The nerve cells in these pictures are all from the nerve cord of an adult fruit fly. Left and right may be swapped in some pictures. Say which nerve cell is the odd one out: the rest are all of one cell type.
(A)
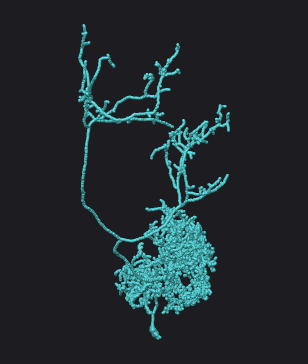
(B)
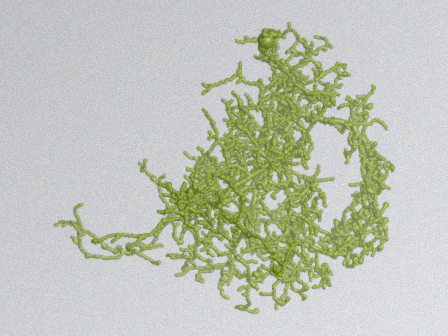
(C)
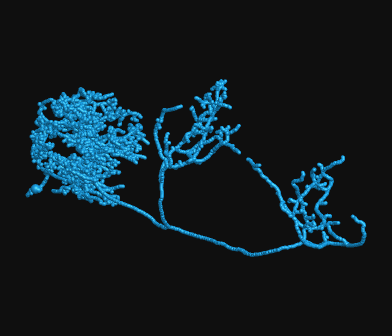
Picture B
